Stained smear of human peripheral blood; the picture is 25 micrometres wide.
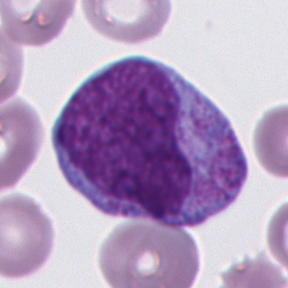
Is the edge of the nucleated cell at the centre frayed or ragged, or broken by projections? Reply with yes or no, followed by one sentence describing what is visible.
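No. The cell outline is smooth and roughly oval, wider than it is tall.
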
